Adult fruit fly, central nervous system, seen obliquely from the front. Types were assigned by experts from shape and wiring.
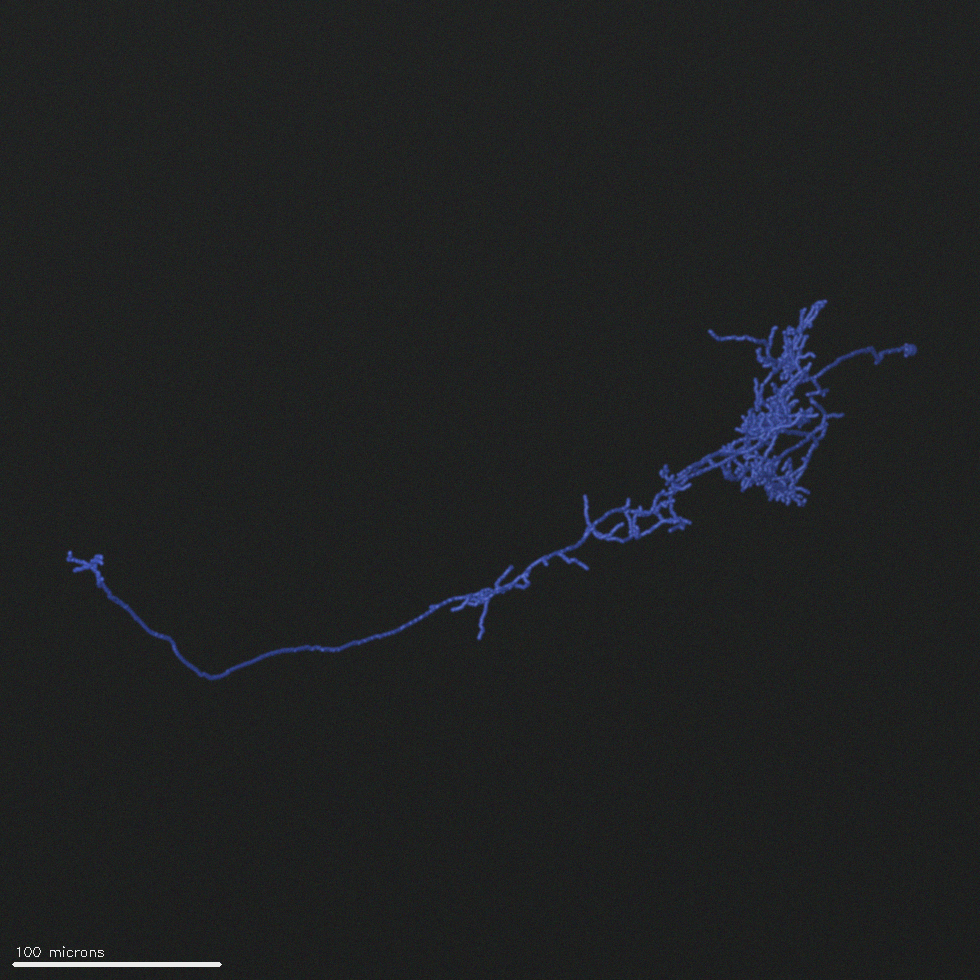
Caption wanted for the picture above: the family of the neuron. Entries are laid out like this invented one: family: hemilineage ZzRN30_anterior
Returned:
family: hemilineage 06B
